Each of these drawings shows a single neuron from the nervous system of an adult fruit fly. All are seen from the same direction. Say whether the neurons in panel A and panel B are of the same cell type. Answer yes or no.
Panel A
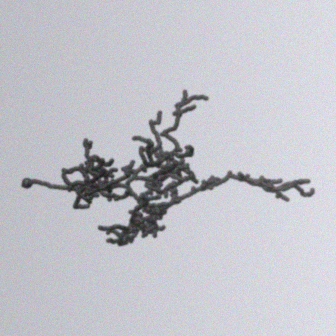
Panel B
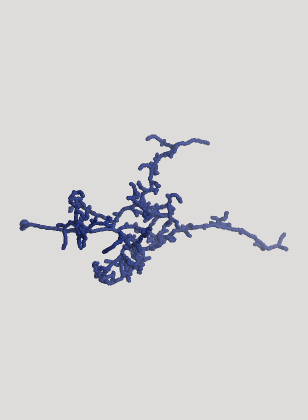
yes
